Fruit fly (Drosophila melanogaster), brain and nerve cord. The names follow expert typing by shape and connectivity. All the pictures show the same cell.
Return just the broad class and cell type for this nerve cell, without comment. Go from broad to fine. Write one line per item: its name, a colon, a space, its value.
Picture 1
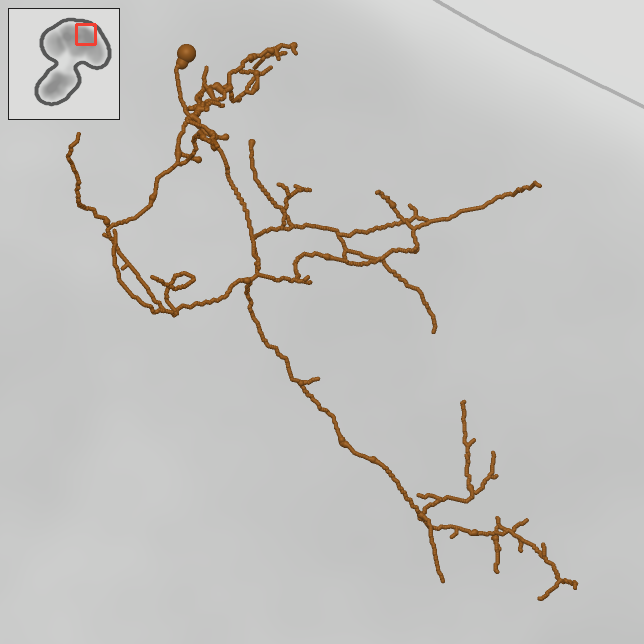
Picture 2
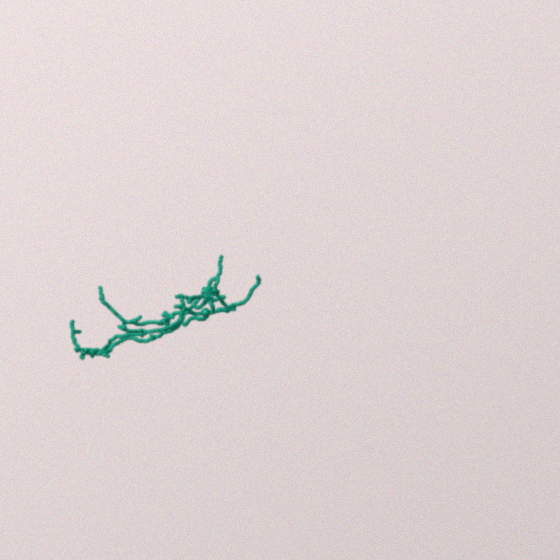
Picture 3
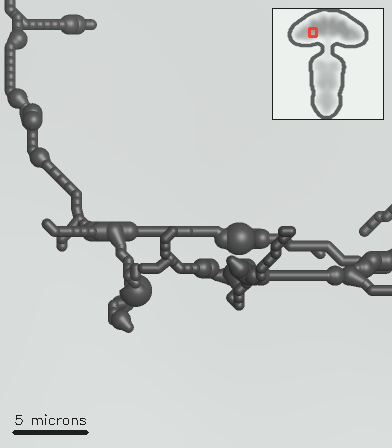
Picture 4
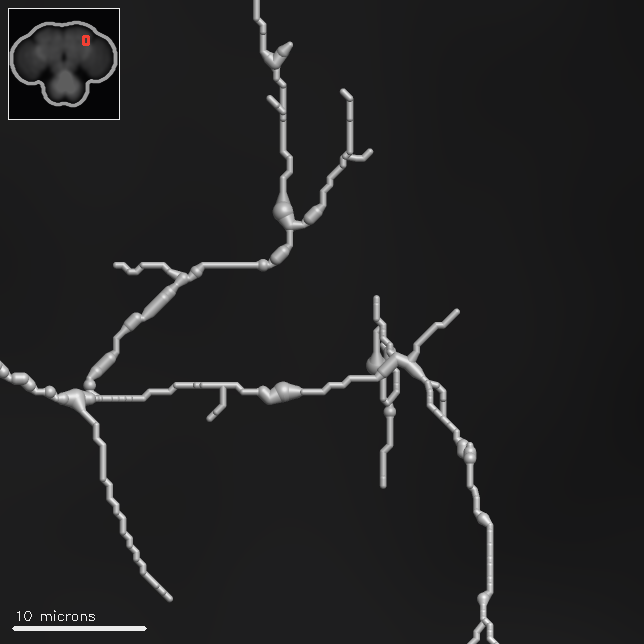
broad class: central-brain intrinsic neuron
cell type: CB3050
